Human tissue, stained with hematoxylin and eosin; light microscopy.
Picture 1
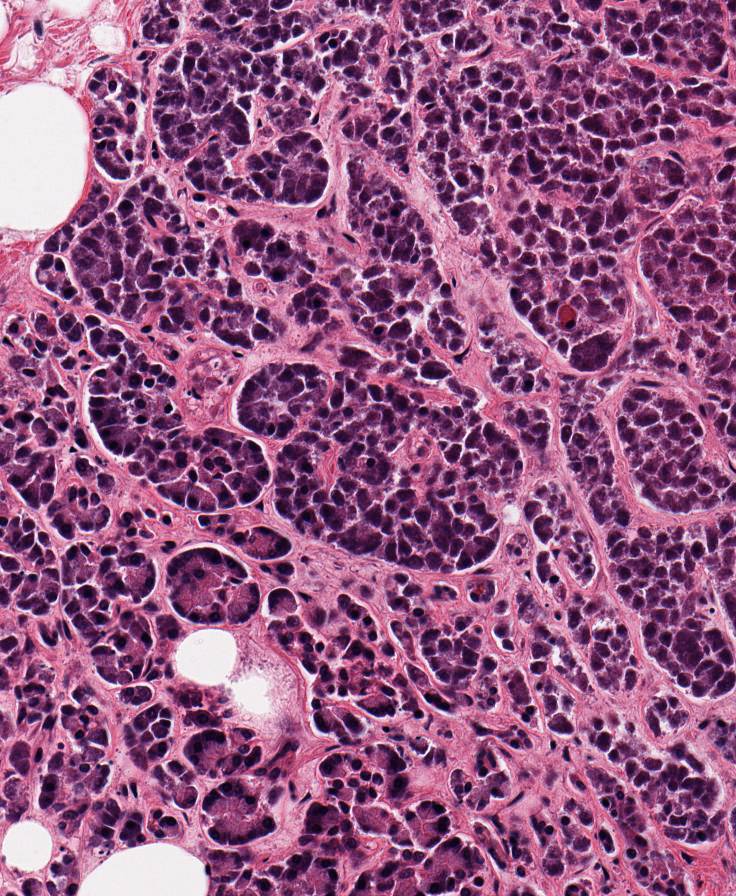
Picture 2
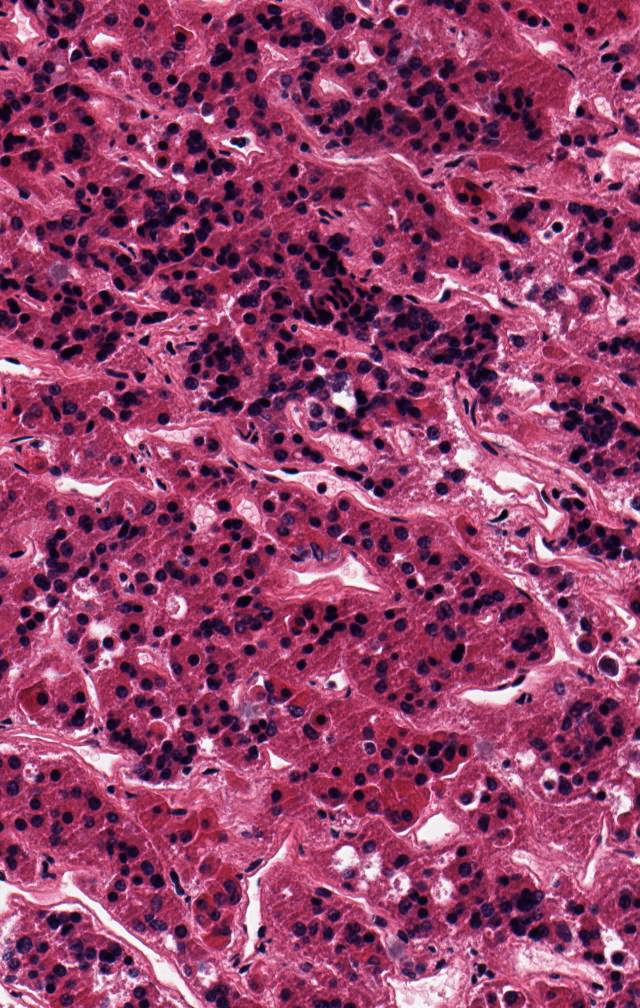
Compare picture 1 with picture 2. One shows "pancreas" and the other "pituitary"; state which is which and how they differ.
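Here the pancreas is in picture 1 and the pituitary in picture 2. In the pancreas, cells pack into rounded nests and lobules divided by thin pink fibrous septa; inside the nests they form many small acinus-like clusters with narrow pale gaps between. Their cytoplasm is deep purple, basophilic. The pituitary's nuclei are round, dark and fairly uniform, one per cell, and no gland lumens or tubules form. Thin-walled slit-like vascular spaces lined by flattened nuclei lie between its cell nests, and scattered cells have denser, deeper red cytoplasm than their neighbours.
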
